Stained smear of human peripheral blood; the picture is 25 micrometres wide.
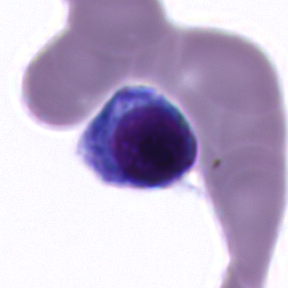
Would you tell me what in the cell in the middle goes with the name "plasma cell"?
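The cytoplasm is stained a deep blue, which goes with a plasma cell.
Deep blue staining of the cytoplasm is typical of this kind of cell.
The widest band of cytoplasm lies on the left side of the nucleus, in keeping with a nucleus set off-centre.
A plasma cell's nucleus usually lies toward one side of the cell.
The chromatin is dense and dark purple, without a fine open pattern.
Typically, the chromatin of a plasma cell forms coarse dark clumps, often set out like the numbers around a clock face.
The left edge of the cell is ragged and fuzzy, while the right edge is smoother.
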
